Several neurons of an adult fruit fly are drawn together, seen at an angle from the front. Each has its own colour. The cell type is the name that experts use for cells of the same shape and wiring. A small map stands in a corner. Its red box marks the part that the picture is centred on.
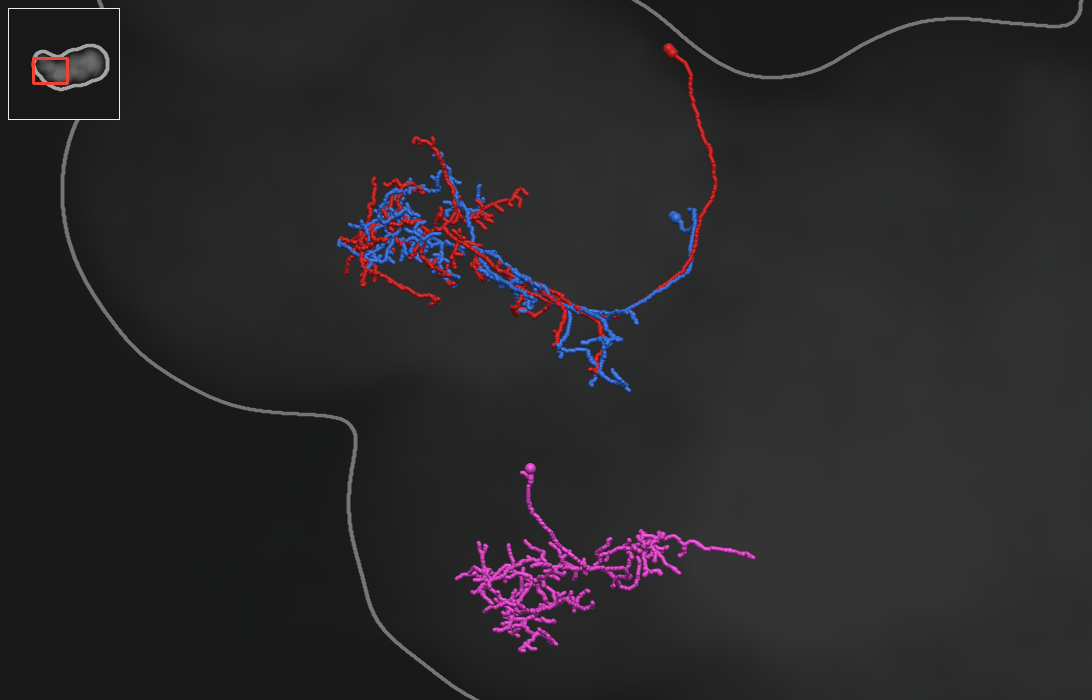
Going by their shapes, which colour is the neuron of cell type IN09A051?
blue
